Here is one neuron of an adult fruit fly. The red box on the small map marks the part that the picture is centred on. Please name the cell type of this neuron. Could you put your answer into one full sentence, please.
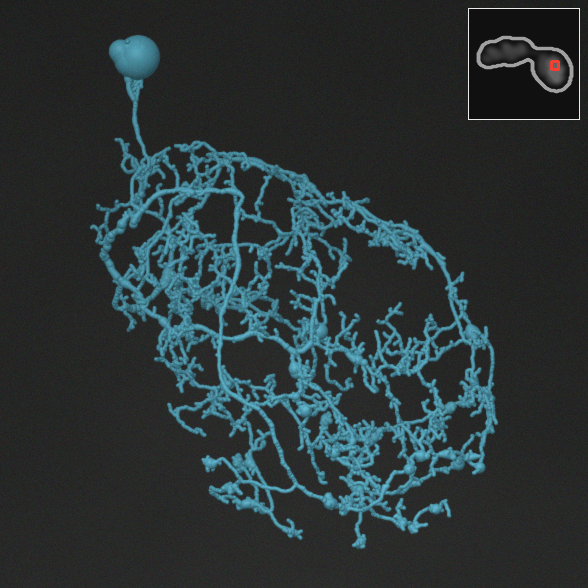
The neuron here is of the cell type CB2498.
